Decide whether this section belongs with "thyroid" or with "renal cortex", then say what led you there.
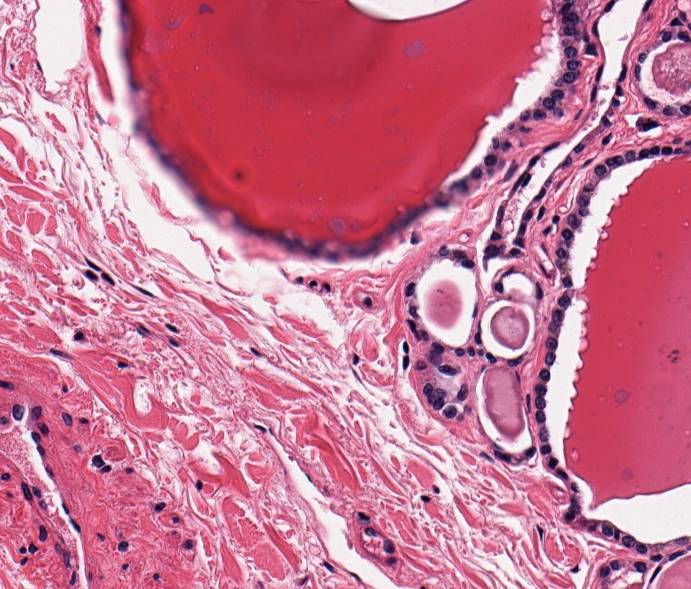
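Thyroid. Large colloid-filled follicles occupy top centre and right, fibrous connective tissue the left and lower left. A single layer of flattened to low cuboidal epithelial cells with dark, round nuclei lines them. Colloid in the large follicles is deep pink-red and homogeneous; a centre-right cluster of small follicles between two of them holds paler pink colloid.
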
